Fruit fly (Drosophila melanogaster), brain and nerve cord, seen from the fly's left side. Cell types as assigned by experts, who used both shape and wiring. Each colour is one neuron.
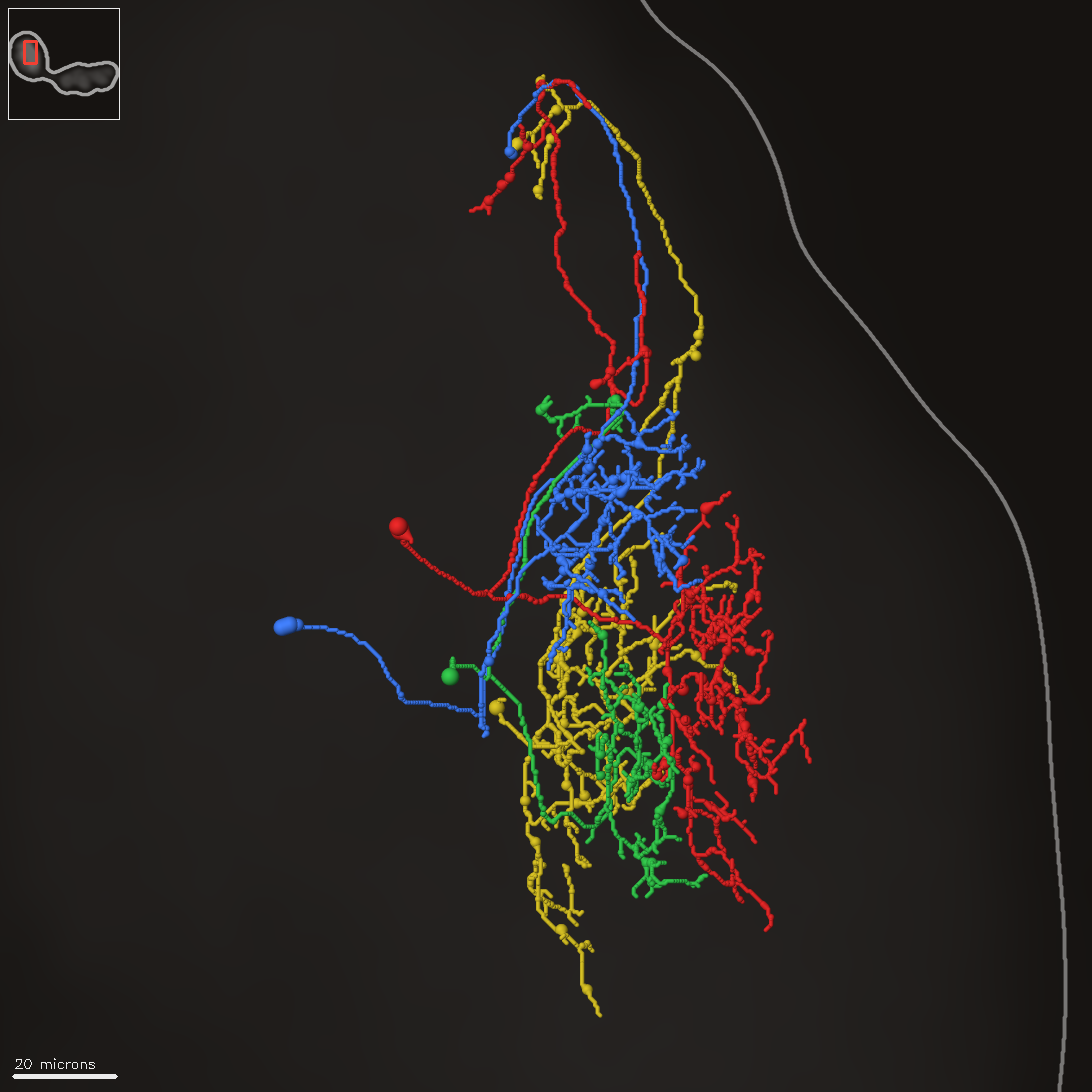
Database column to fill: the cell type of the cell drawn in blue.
LC28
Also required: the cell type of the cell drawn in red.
LoVP6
